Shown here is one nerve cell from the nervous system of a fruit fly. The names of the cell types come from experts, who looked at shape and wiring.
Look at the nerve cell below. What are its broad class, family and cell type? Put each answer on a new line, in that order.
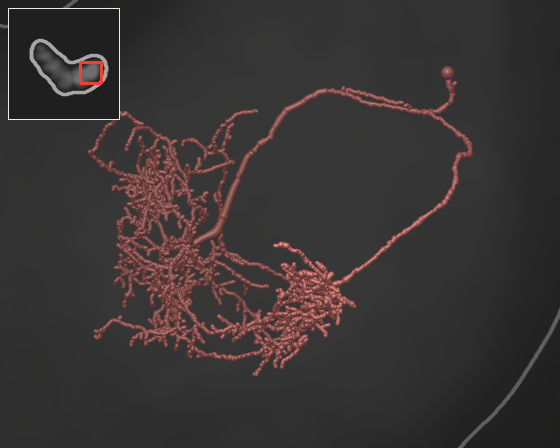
central-brain intrinsic neuron
hemilineage SLPa&l1_lateral
LAL055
